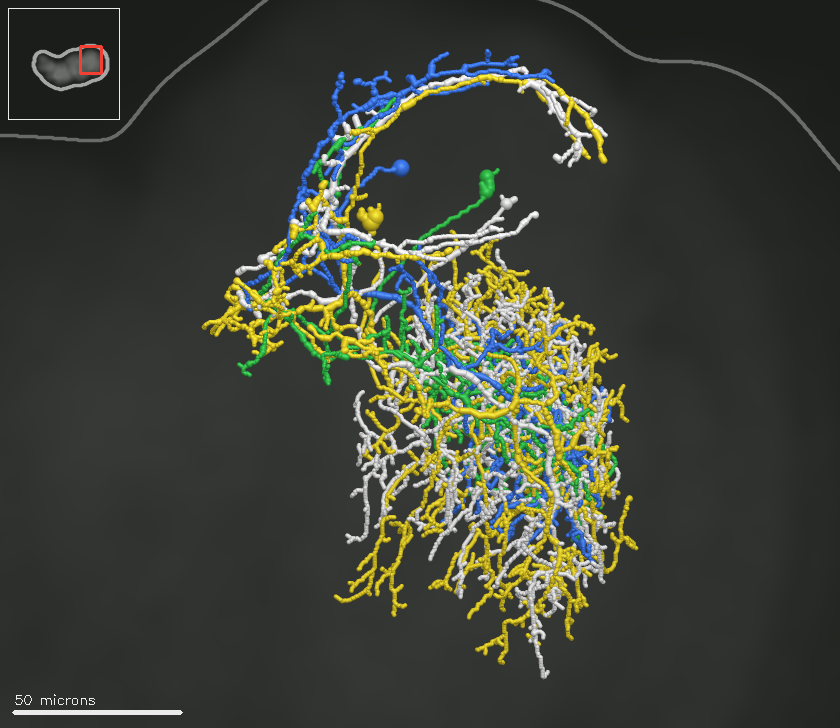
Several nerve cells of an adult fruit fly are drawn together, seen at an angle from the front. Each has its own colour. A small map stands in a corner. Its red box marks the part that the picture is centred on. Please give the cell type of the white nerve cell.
LoVP68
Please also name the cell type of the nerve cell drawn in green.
LoVP72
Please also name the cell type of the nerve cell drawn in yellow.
LoVP59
